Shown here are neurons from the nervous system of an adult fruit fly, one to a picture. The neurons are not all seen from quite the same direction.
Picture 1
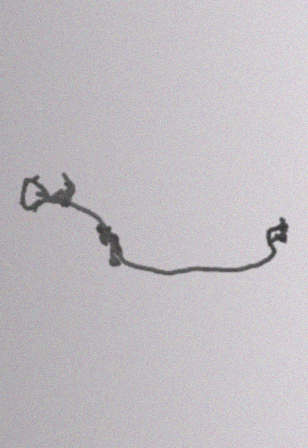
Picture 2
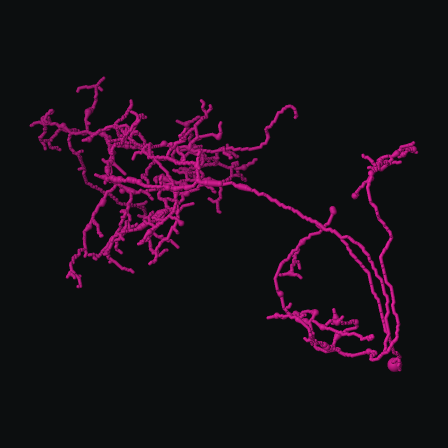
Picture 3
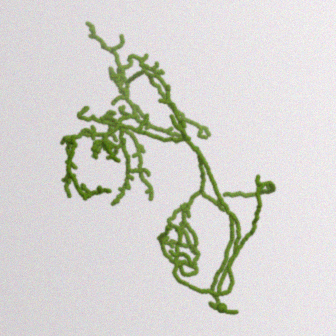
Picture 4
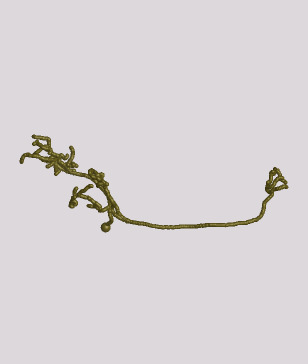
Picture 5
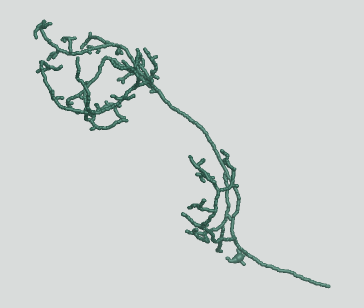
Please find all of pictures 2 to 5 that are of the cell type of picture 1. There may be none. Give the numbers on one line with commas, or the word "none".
4, 5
